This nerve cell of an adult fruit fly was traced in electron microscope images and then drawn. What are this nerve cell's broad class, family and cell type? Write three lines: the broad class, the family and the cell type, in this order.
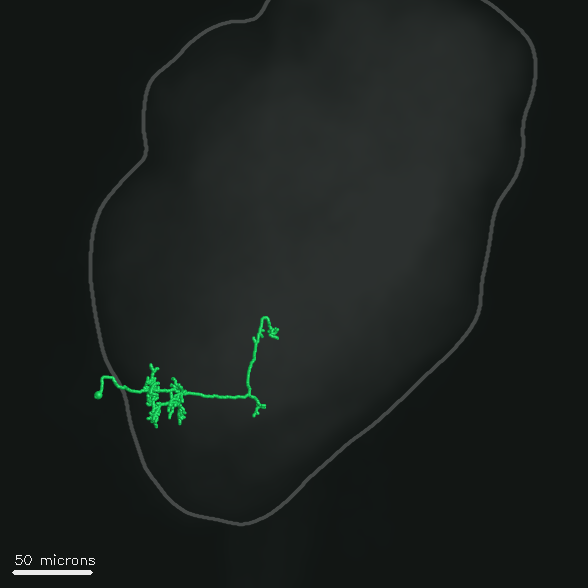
optic-lobe intrinsic neuron
TmY
TmY10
